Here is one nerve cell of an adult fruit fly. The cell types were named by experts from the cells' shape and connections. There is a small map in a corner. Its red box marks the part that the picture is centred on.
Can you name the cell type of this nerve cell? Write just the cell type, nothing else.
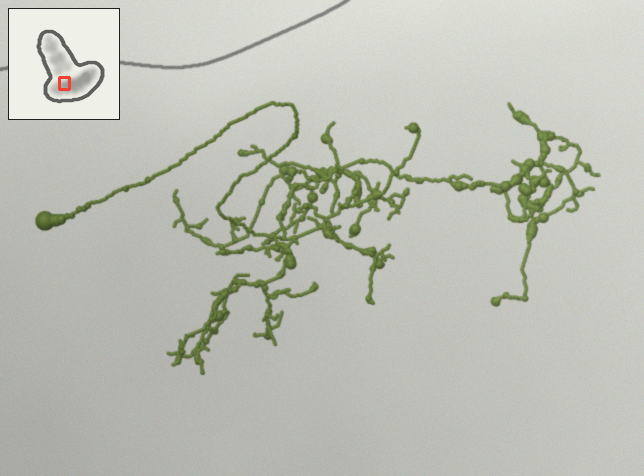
CB4115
